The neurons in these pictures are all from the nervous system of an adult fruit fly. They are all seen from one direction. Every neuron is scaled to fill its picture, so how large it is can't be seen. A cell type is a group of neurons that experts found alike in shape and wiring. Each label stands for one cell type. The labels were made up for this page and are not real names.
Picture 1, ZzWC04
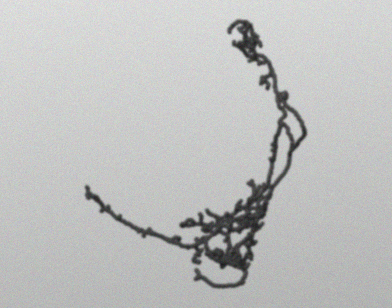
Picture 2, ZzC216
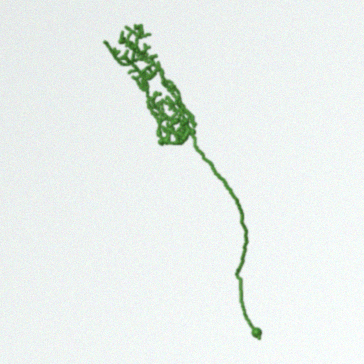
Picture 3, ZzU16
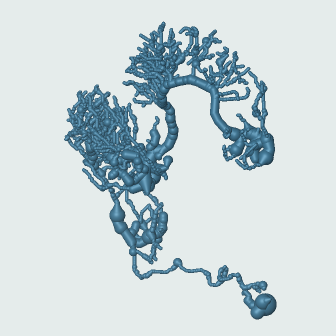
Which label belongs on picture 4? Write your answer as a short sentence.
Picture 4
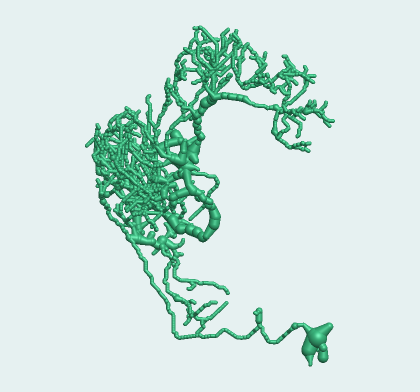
It belongs to ZzU16.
